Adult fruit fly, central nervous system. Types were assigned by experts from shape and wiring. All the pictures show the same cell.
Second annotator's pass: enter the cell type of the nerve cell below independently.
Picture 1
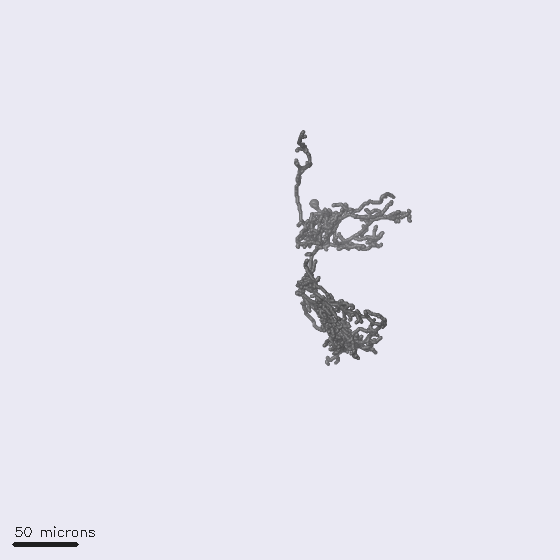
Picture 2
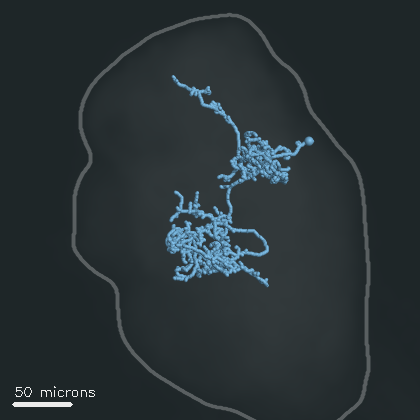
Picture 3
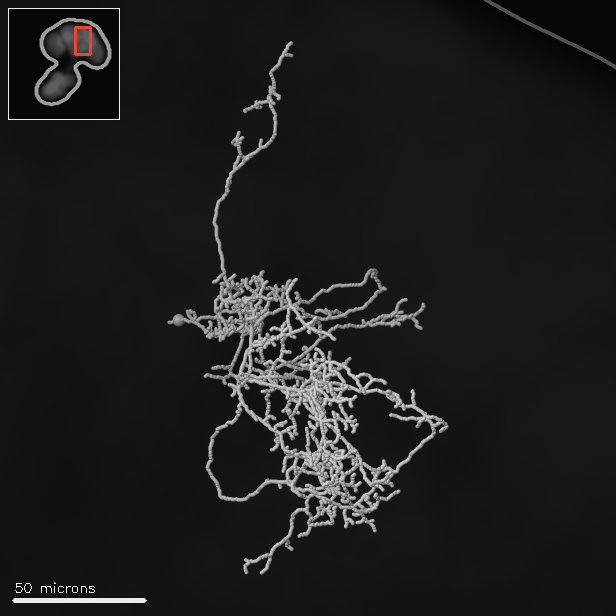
VES076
